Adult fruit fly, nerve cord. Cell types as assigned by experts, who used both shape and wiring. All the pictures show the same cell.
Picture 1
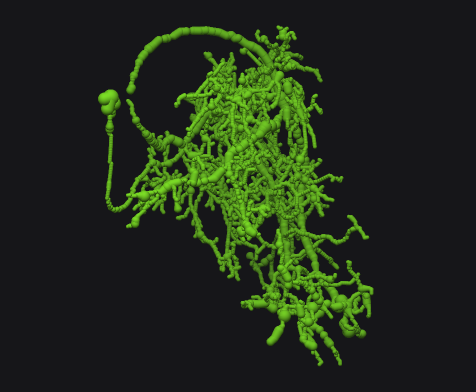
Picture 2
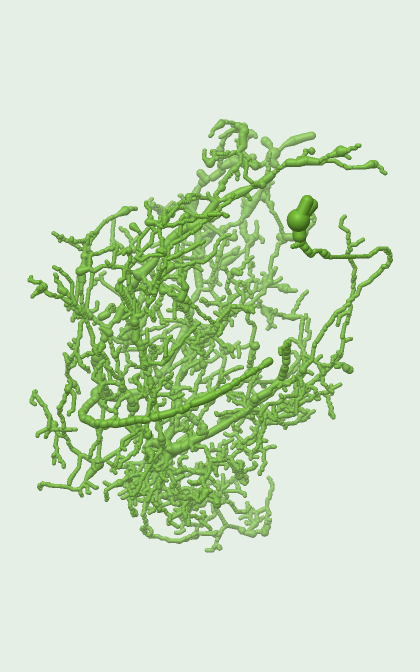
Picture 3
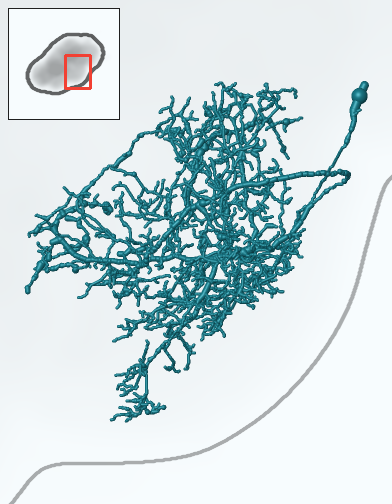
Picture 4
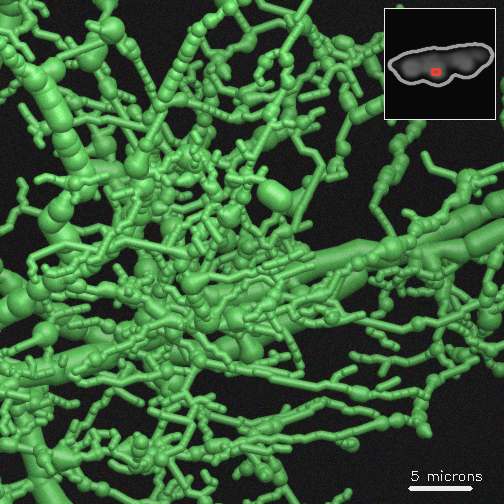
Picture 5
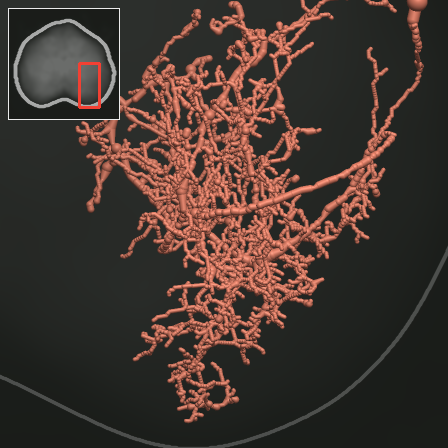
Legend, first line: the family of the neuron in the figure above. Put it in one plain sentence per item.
The family is hemilineage 09A.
